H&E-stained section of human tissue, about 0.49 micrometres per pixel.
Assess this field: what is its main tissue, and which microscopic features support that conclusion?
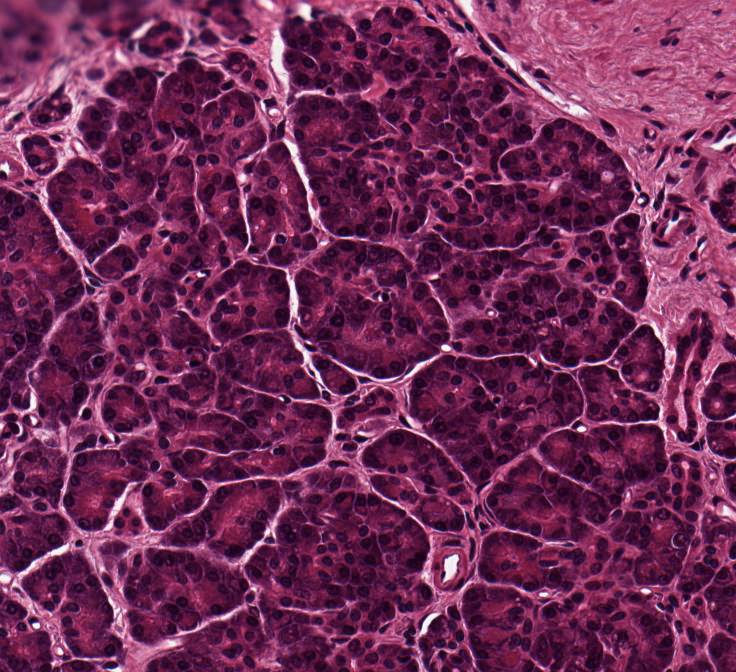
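Most of this field is exocrine pancreas. Its cells are packed into small rounded clusters divided by thin septa, and in many clusters the small, round, dark, fairly uniform nuclei lie toward the edge while the centre is more eosinophilic.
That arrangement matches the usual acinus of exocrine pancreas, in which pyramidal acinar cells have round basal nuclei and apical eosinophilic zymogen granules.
Dense pink fibrous tissue with spindle nuclei occupies the upper right corner.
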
